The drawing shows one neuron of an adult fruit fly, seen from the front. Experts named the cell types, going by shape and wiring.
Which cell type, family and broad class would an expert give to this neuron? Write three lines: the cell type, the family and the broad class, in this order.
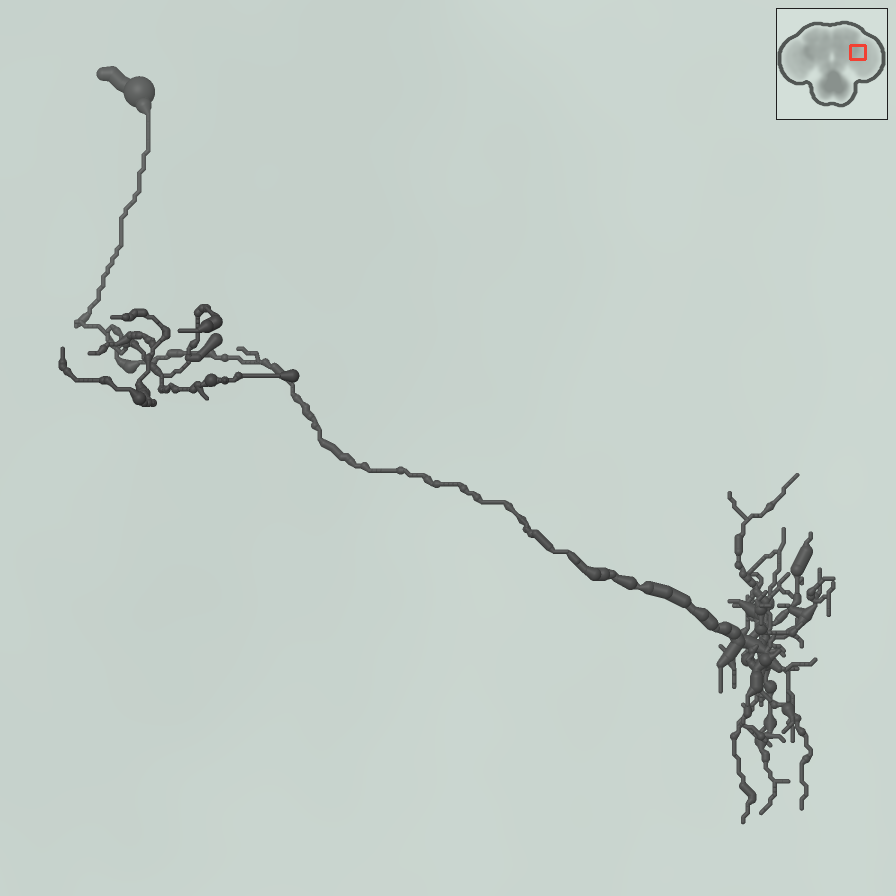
LC18
hemilineage VPNp2
visual projection neuron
